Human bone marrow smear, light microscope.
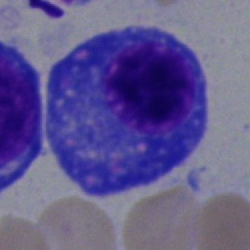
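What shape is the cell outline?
Smooth and roughly round.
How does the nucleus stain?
Deep purple, darkest in its centre.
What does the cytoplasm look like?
Abundant and deep blue, with no clear vacuoles.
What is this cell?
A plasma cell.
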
